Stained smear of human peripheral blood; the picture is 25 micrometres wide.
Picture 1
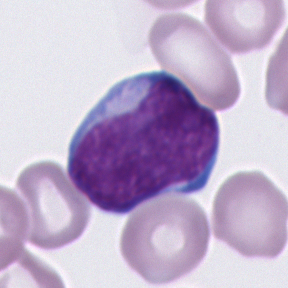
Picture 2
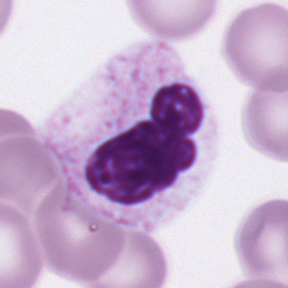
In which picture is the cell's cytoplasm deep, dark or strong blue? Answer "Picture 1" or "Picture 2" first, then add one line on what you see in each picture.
Picture 1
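Picture 1: The cytoplasm is blue.
Picture 2: The cytoplasm is abundant and very pale pink.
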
